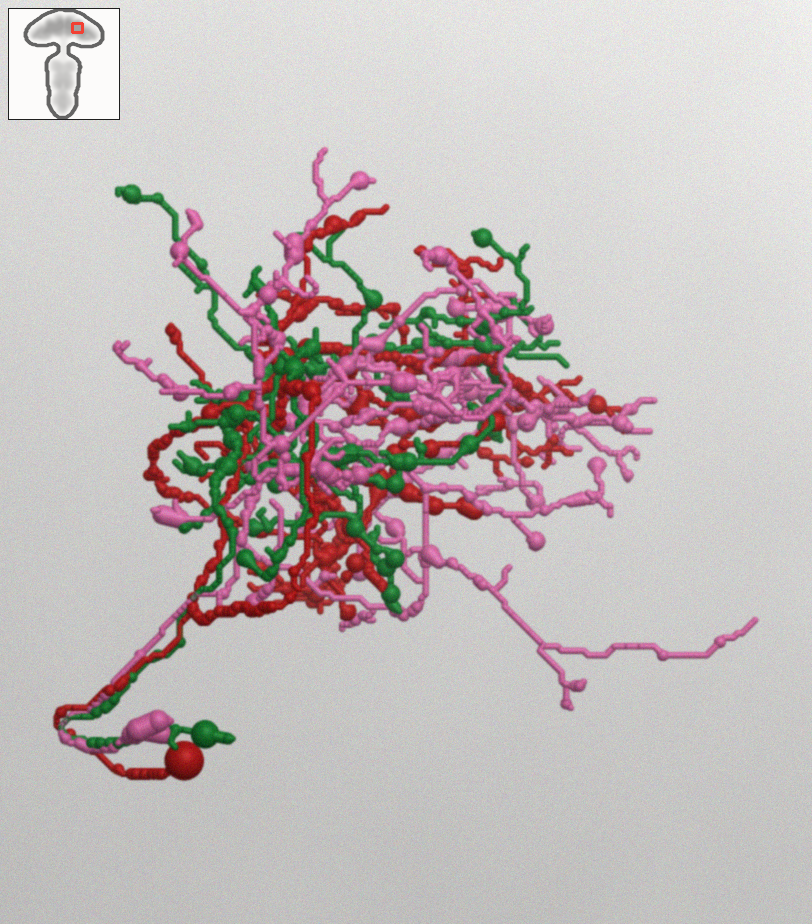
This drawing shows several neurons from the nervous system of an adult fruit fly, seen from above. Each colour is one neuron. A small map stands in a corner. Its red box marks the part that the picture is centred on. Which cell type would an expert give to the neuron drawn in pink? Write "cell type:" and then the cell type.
cell type: CB3477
